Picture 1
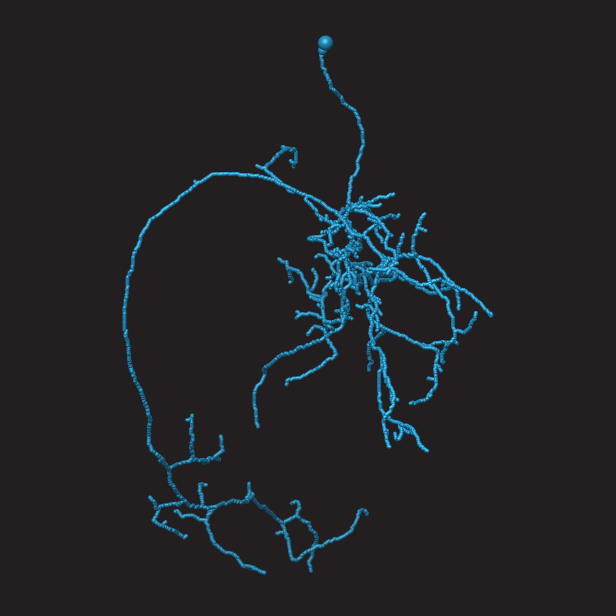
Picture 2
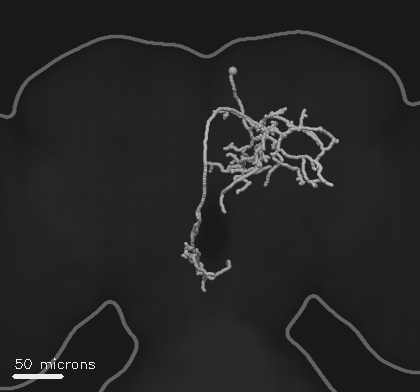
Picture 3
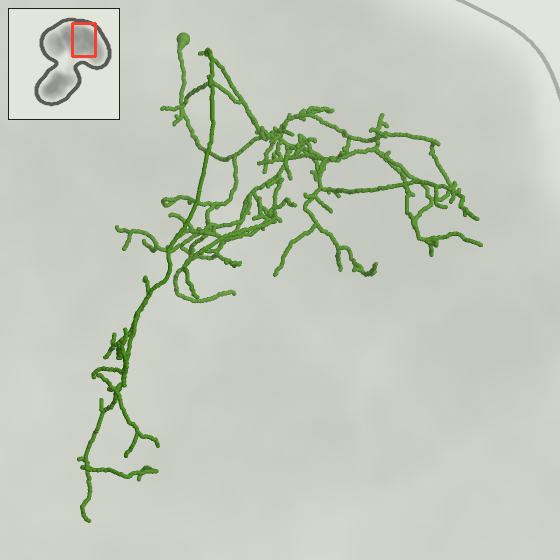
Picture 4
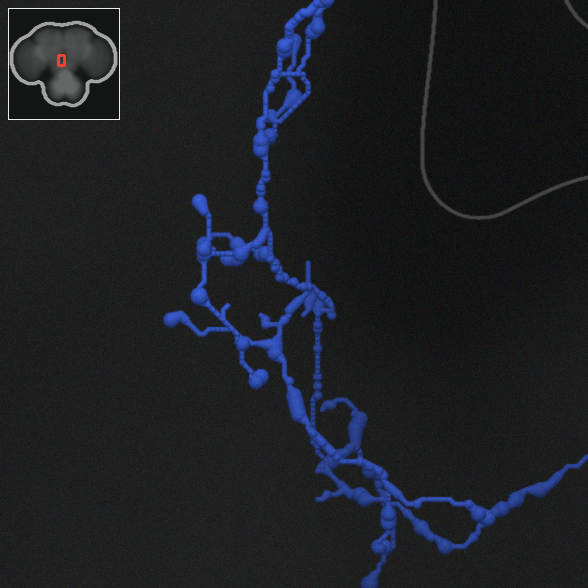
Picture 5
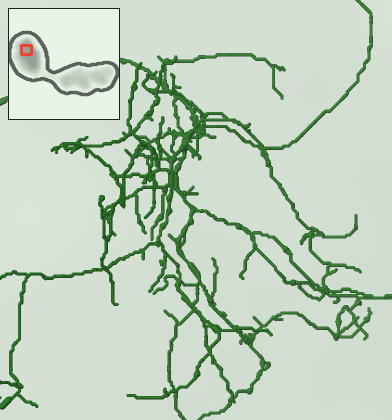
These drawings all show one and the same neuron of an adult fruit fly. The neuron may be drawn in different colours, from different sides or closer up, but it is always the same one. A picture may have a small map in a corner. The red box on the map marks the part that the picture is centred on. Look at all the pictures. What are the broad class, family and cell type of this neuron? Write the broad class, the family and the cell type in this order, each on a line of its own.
central-brain intrinsic neuron
hemilineage SMPpm1
CL210_a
